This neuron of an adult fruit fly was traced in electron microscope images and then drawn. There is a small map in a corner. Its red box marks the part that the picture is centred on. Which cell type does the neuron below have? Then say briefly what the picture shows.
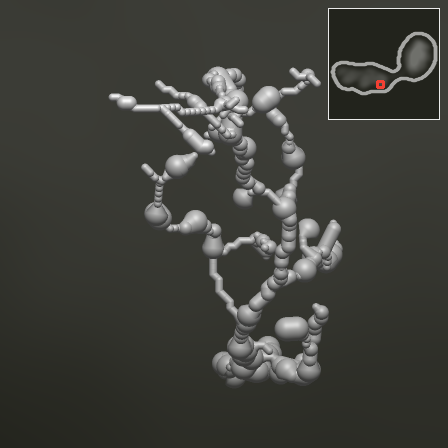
The cell type is LgLG5. Its broad class is sensory neuron entering the nerve cord. No cell body is drawn. In this view it is taller than it is wide.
